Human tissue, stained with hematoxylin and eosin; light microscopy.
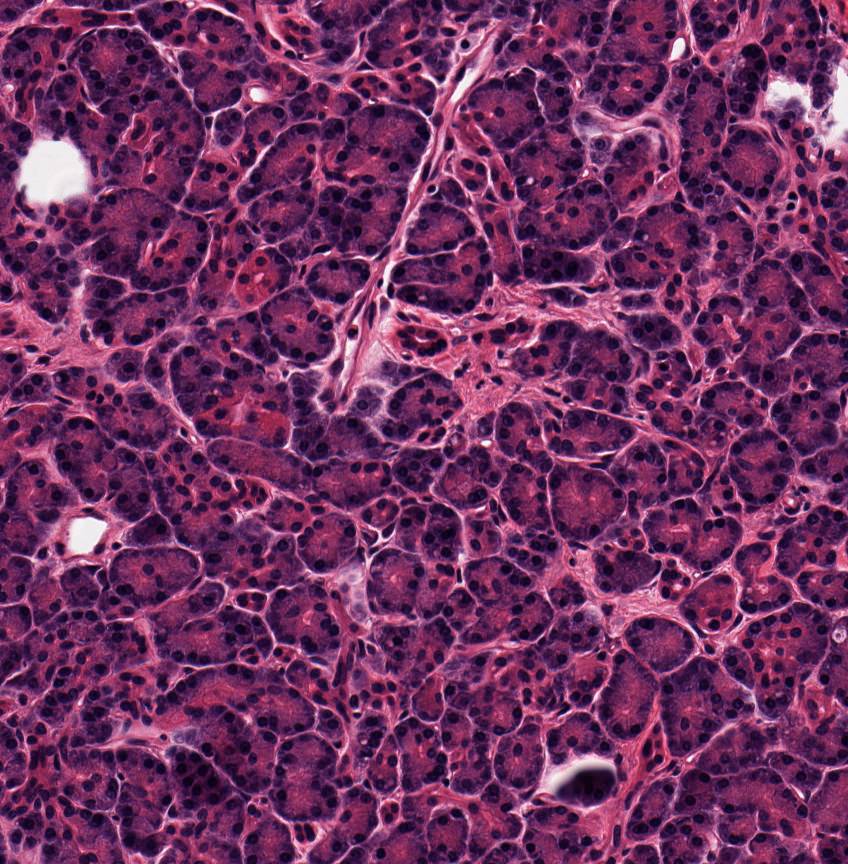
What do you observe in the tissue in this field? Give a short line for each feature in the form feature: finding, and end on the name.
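Arrangement: see how closely packed rounded acini fill the whole field
Nuclei: round and dark, set toward the outer edge of each acinus
Cytoplasm: dark purple at the outer edge, pinker toward the centre
Partitions: thin pink fibrous strands separate the acini
Name: pancreas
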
